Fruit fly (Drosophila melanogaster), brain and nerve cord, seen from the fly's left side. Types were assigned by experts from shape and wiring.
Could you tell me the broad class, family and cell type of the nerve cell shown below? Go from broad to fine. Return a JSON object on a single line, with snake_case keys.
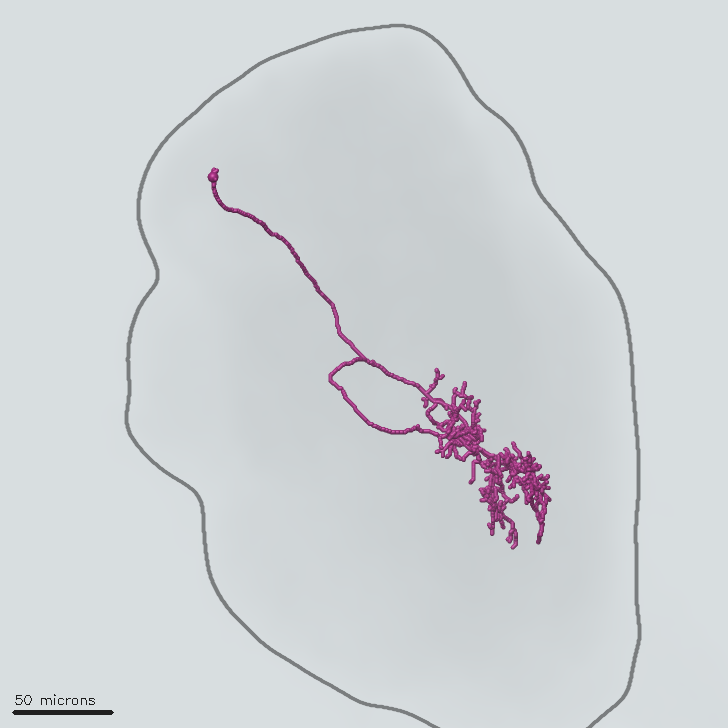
{"broad_class": "central-brain intrinsic neuron", "family": "hemilineage AOTUv1_ventral", "cell_type": "PS031"}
